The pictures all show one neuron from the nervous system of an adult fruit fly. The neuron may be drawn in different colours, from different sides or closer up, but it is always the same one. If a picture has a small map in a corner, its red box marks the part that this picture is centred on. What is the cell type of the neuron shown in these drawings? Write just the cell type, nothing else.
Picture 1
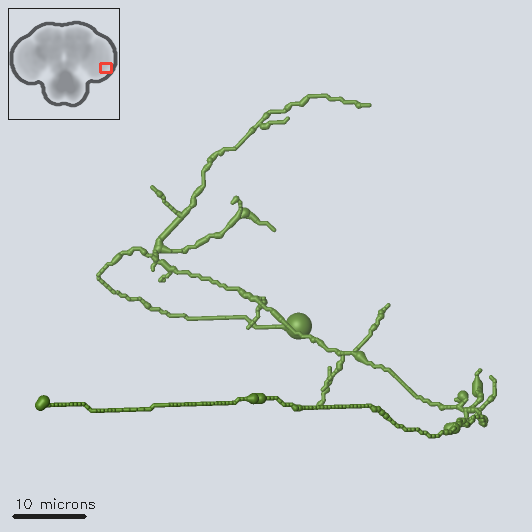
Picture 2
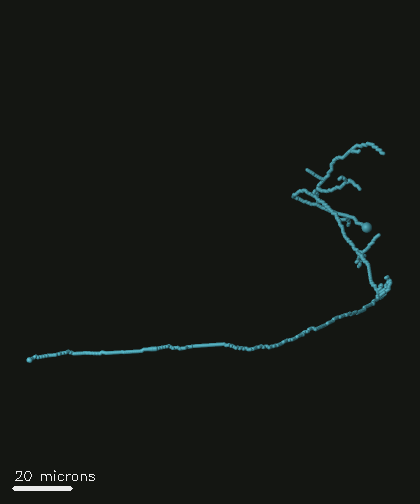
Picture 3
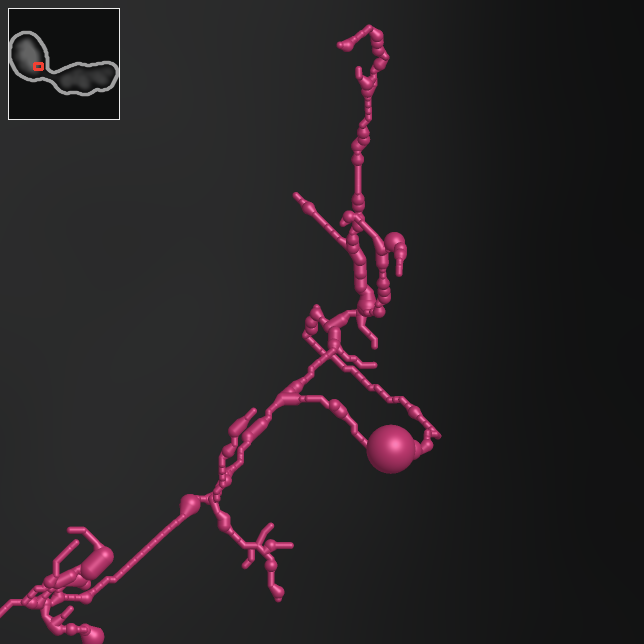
C2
